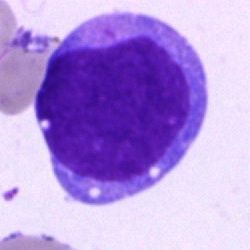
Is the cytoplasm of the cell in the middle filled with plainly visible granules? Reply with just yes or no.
No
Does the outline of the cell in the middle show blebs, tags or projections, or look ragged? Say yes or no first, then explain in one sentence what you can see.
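No. The cell outline is roughly round to oval and smooth.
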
